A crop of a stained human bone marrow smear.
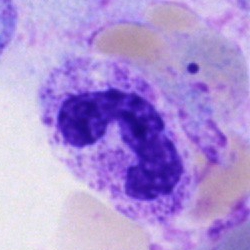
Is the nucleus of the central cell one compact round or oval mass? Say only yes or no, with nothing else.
No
